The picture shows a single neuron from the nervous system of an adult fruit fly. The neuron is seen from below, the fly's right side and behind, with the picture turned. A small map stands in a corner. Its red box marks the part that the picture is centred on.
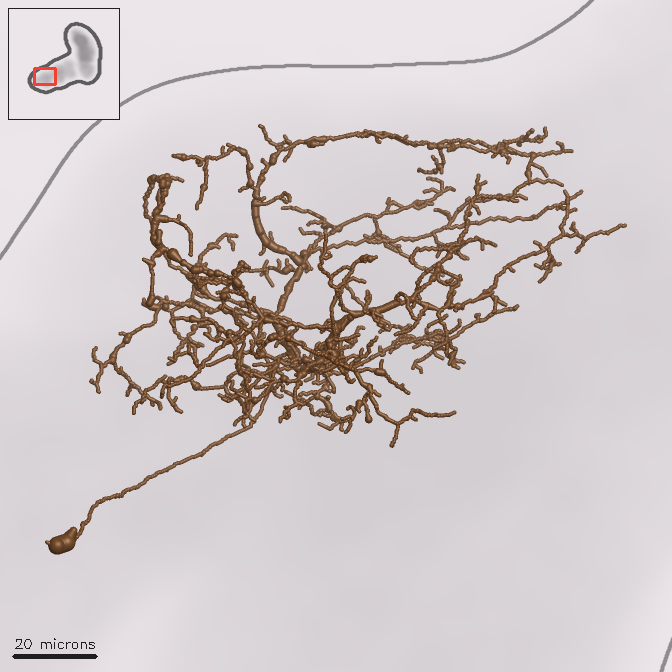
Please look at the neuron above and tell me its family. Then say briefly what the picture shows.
Its family is hemilineage 03A. It is a nerve-cord intrinsic neuron. The cell body is at the lower left of the picture. By the scale bar it is about 140 microns wide in this view. More than a hundred branch ends can be seen.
